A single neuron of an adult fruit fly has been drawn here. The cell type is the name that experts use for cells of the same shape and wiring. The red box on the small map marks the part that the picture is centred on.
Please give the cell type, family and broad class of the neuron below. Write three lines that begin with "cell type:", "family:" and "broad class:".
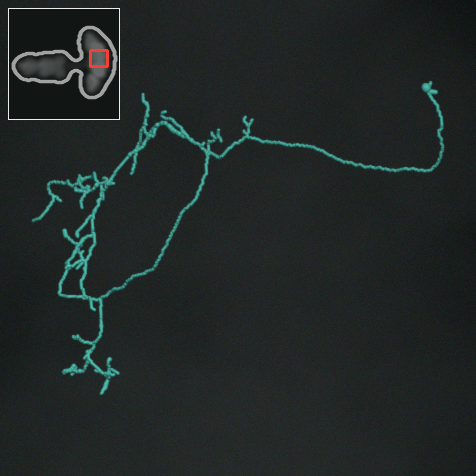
cell type: PS005_a
family: hemilineage SMPad2
broad class: central-brain intrinsic neuron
